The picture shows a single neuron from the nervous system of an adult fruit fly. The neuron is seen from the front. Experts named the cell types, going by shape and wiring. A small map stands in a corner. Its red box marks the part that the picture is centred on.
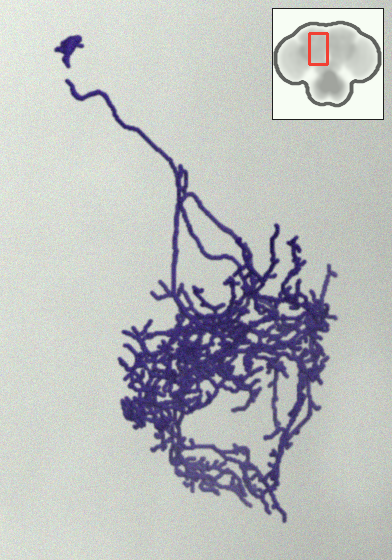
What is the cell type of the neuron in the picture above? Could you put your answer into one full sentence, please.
This neuron is included in the cell type LAL015.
